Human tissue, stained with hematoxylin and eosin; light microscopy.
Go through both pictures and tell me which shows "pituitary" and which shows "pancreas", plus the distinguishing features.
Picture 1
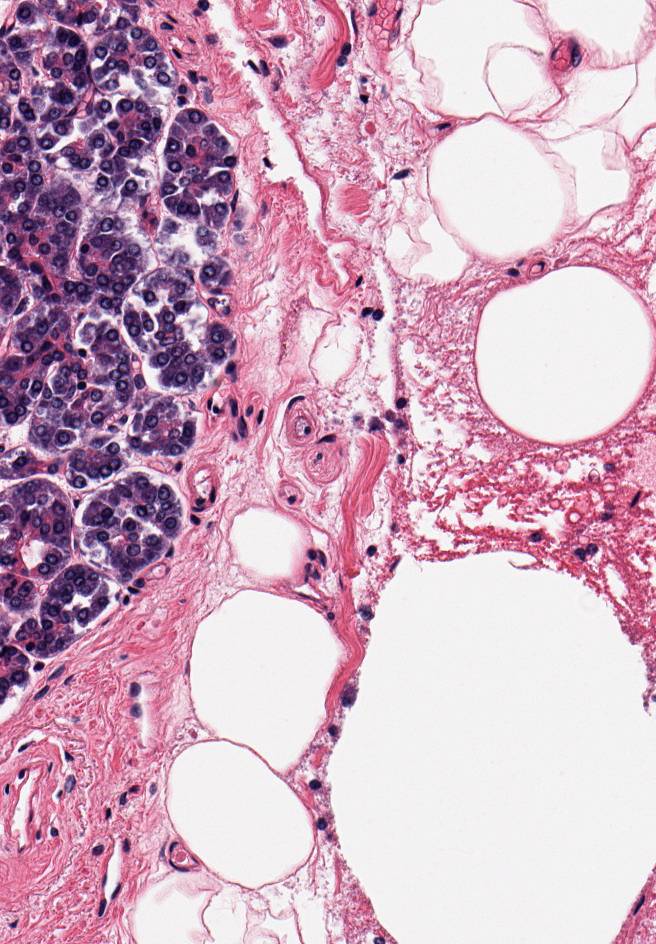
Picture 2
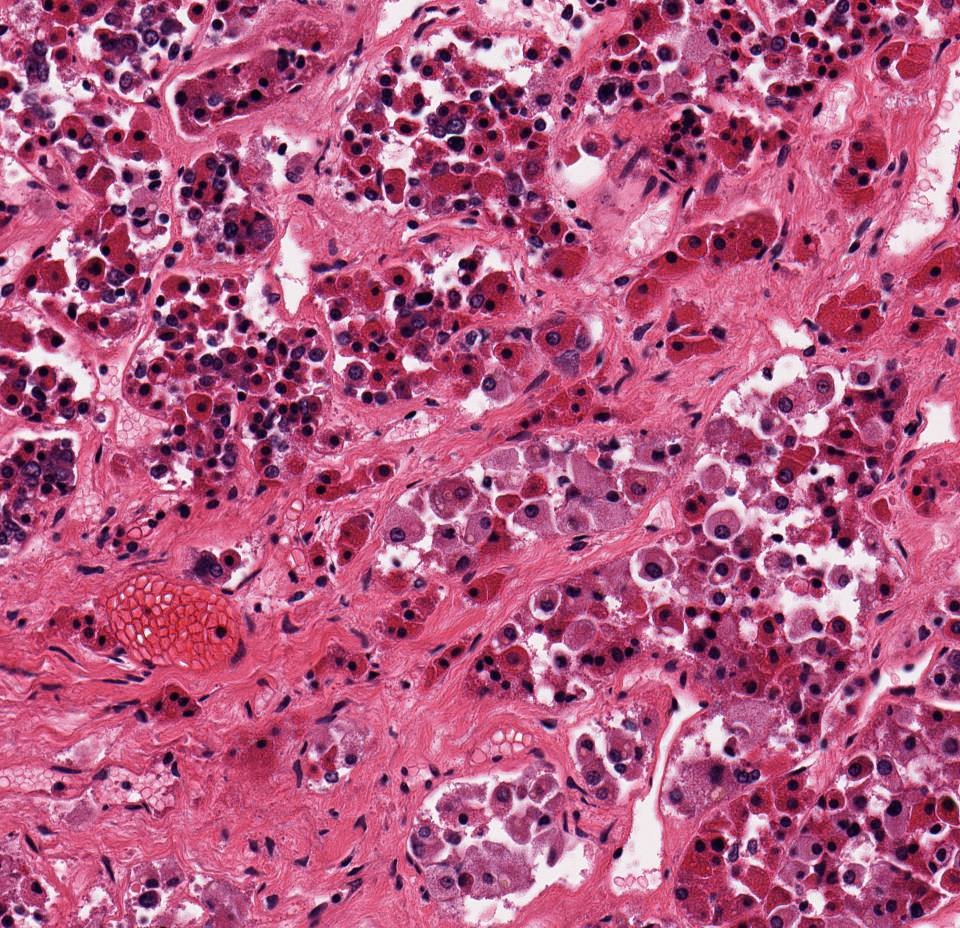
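Pancreas is picture 1; pituitary is picture 2. The pancreas has densely packed glandular tissue only in the upper left, small rounded acini split by thin pink stroma, one round nucleus per cell, and the rest is connective tissue and fat with a few small vessels near the centre. The pituitary is cellular across the whole field, in rounded nests and clusters between bands of wavy pink collagen with scattered spindle-shaped nuclei, broadest lower left. Many cells there are intensely red, crowded upper left, and an oval cluster of red blood cells lies left, just below the middle.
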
